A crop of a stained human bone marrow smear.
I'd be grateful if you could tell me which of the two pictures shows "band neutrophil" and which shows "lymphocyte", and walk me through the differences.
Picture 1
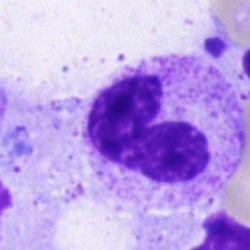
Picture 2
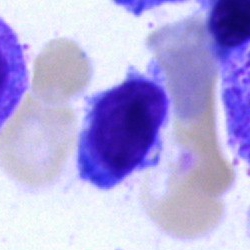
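Checked in order, picture 1 is the band neutrophil and picture 2 is the lymphocyte. Nucleus: in picture 1 it is kidney-shaped, with a deep notch on its upper side, and no nucleoli are visible. Chromatin: dark purple in both, coarsely clumped in picture 1 and dense in picture 2.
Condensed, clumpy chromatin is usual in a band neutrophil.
Cytoplasm: picture 1 has plenty of it, pale lilac and without vacuoles, while picture 2 has only a thin, deep blue rim, widest at the lower left, with no granules.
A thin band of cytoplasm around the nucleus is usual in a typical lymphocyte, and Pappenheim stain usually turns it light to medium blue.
Outline: the cell in picture 2 is irregular, with small ragged projections along its upper and right edges.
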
